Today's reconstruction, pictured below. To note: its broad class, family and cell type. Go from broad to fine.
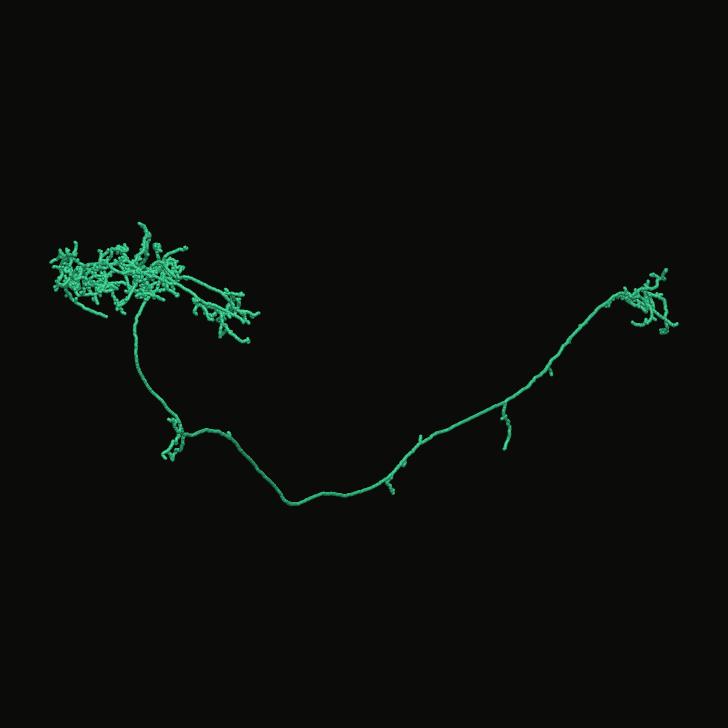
descending neuron; hemilineage SMPpv1; DNpe034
